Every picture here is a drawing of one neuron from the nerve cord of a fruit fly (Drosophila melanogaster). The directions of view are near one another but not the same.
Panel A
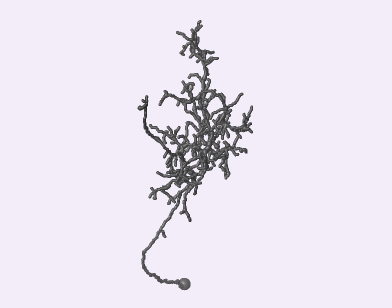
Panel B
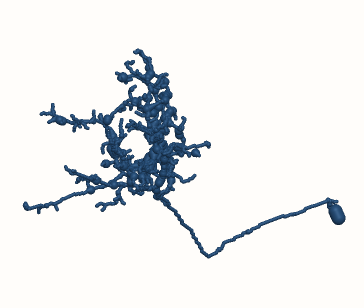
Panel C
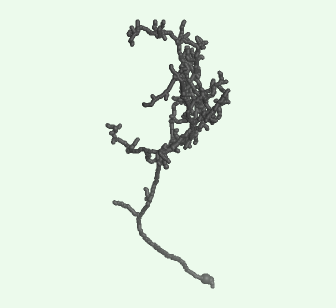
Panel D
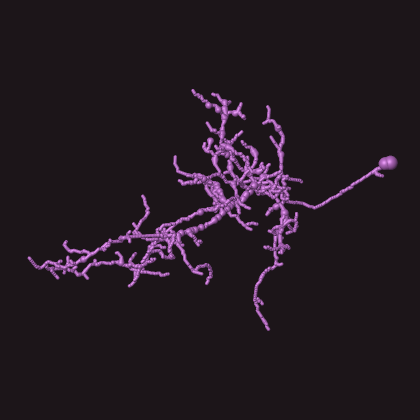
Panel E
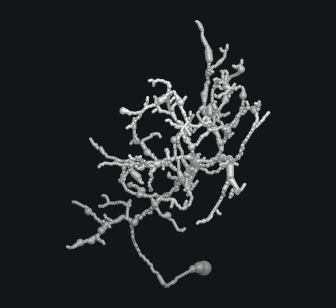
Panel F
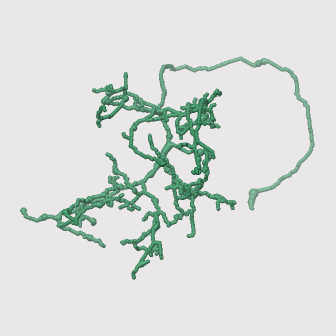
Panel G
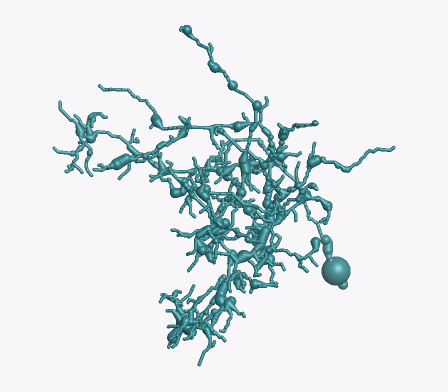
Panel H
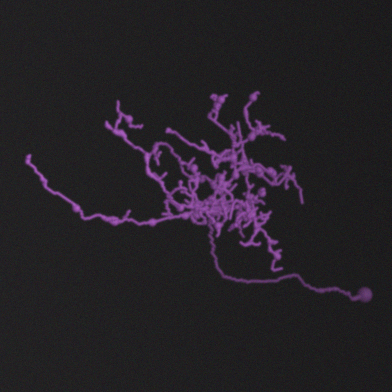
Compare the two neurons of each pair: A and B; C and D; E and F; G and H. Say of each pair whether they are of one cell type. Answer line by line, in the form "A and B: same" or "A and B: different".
A and B: same
C and D: same
E and F: same
G and H: same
